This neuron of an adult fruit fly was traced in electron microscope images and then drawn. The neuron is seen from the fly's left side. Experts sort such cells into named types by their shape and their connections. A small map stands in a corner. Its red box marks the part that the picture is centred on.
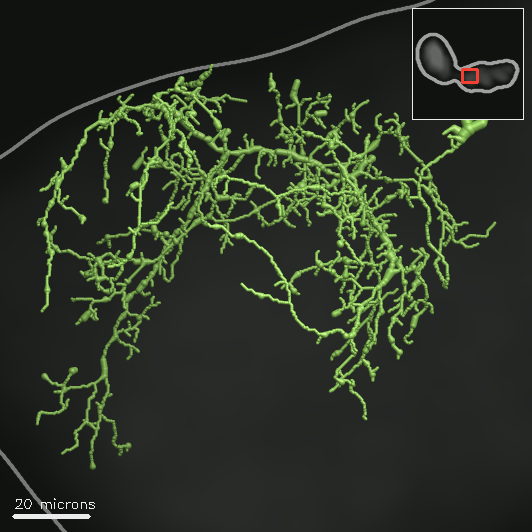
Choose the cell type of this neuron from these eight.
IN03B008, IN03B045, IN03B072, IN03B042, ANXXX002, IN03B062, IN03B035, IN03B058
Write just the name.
IN03B035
